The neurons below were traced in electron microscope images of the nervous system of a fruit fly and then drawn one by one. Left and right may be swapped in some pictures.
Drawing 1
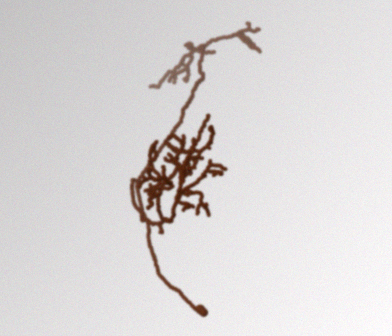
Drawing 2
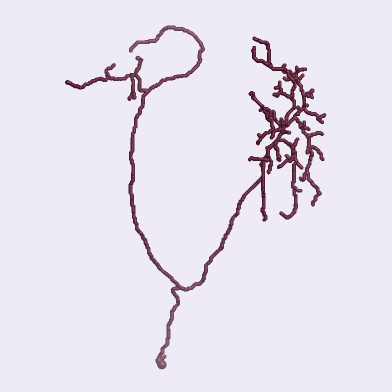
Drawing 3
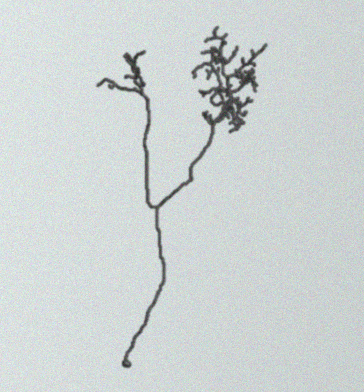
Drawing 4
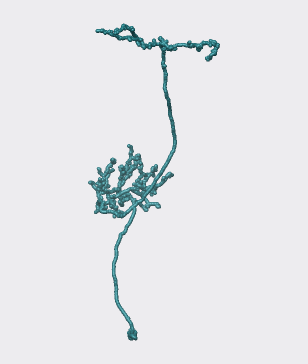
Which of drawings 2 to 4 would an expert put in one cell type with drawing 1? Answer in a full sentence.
Drawing 3 and drawing 4 are of the same cell type.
